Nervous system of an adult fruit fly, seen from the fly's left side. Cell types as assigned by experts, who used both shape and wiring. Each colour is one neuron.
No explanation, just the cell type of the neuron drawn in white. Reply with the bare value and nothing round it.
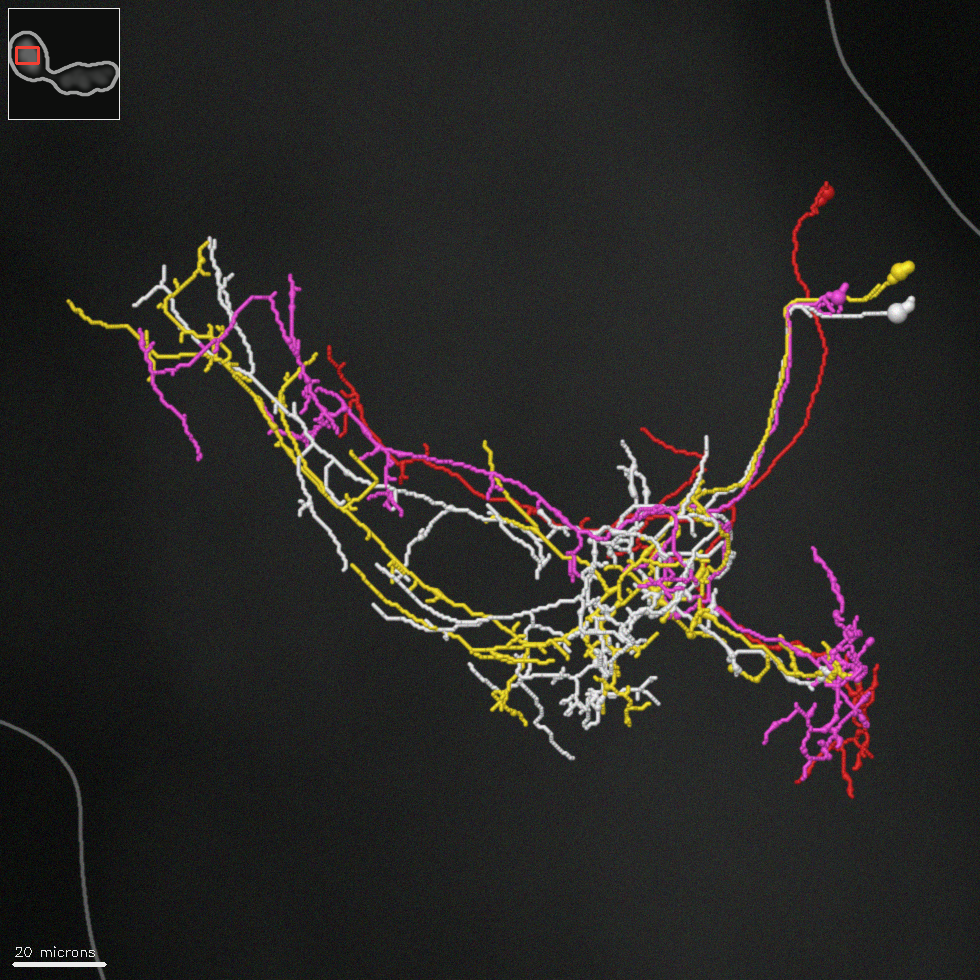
PS192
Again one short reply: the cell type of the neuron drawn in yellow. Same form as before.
PS191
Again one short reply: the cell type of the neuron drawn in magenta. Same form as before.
PS193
